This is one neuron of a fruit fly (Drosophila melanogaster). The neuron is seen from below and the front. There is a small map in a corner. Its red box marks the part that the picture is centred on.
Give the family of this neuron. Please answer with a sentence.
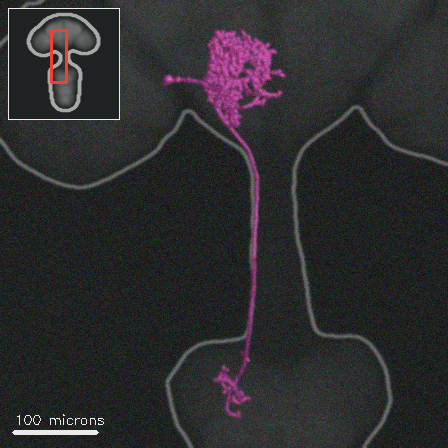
The family is DNge.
